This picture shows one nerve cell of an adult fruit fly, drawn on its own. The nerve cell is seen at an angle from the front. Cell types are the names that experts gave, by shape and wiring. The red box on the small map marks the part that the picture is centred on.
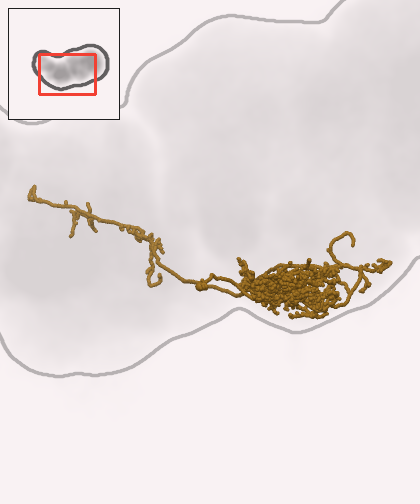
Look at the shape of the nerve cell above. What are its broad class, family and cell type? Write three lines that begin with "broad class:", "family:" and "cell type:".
broad class: descending neuron
family: DNge
cell type: DNge080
